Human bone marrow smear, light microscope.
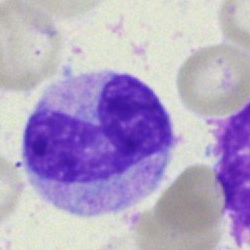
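Monocyte, the cell in the middle. Its outline looks round and smooth, as far as I follow it. The nucleus appears kidney-shaped, with a deep notch at its top. I see no nucleoli in it. Within the cytoplasm there are fine pink-violet granules.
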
